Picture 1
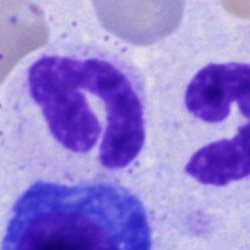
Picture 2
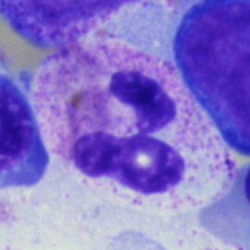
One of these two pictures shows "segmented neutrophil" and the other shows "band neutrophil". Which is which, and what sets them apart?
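Picture 1 shows a band neutrophil, and picture 2 shows a segmented neutrophil. In picture 1 the nucleus is a single, unsegmented curved band bent into a horseshoe that opens downward, with a narrow gap between its two arms.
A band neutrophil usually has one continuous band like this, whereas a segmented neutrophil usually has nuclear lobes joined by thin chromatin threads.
The cytoplasm differs too: in picture 1 it is pale lilac rather than blue and holds sparse, fine violet granules, while in picture 2 it is abundant and pale pinkish-lilac, with fine pink-purple granules scattered throughout. The cell in picture 2 also has a smooth, round to slightly oval outline and dense, dark purple chromatin.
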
